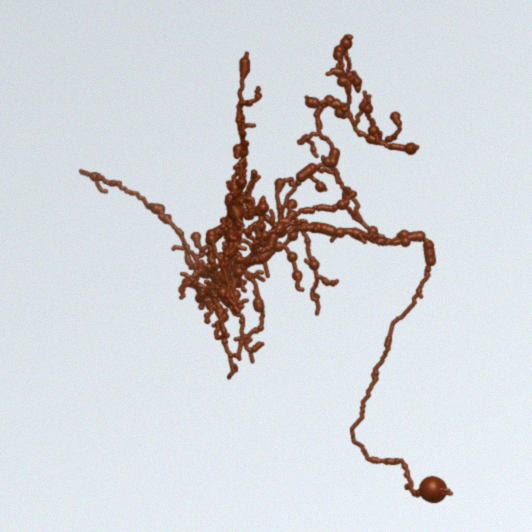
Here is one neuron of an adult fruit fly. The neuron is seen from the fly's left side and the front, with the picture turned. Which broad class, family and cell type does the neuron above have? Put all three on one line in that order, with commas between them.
central-brain intrinsic neuron, hemilineage SLPp&v1_ventral, CL142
